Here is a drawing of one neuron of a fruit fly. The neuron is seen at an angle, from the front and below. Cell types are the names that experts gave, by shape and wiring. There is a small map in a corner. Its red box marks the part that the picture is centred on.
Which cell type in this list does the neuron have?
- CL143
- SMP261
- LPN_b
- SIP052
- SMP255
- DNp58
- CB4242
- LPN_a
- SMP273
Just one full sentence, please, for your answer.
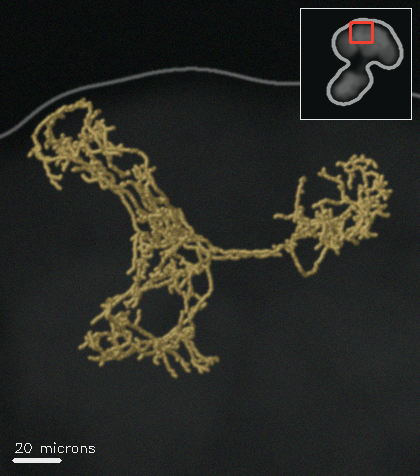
This neuron has been assigned cell type SMP255.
